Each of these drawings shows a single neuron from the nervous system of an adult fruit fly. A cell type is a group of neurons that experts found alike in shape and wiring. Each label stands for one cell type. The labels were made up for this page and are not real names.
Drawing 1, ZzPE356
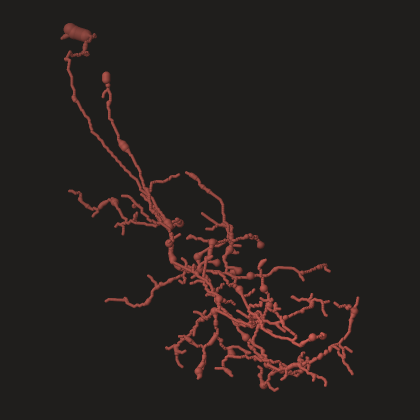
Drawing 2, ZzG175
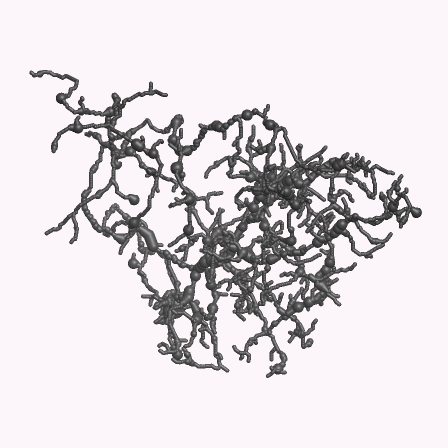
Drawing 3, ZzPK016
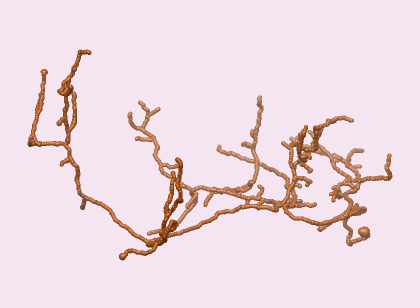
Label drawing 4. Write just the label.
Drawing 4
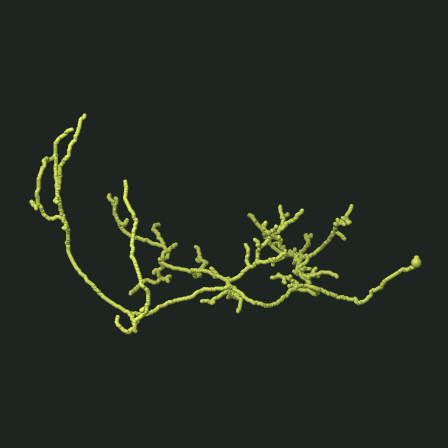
ZzPK016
